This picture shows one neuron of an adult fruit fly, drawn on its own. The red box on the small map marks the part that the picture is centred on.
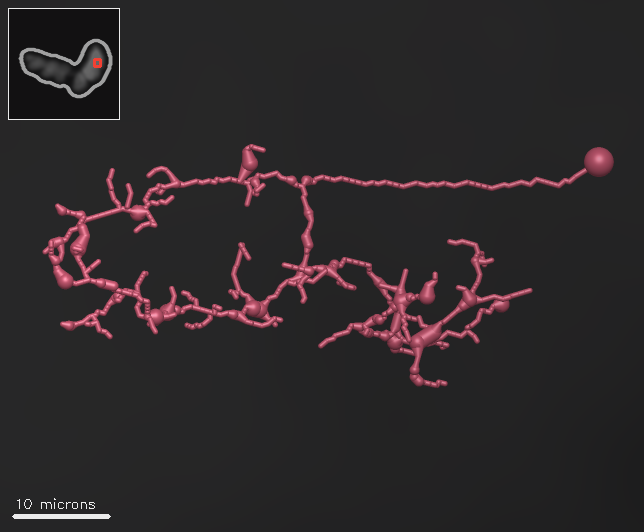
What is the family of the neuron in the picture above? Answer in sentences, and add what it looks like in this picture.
The family is Mi. It is an optic-lobe intrinsic neuron. From left to right in the picture it spans about 60 microns. The picture shows dozens of branch ends.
